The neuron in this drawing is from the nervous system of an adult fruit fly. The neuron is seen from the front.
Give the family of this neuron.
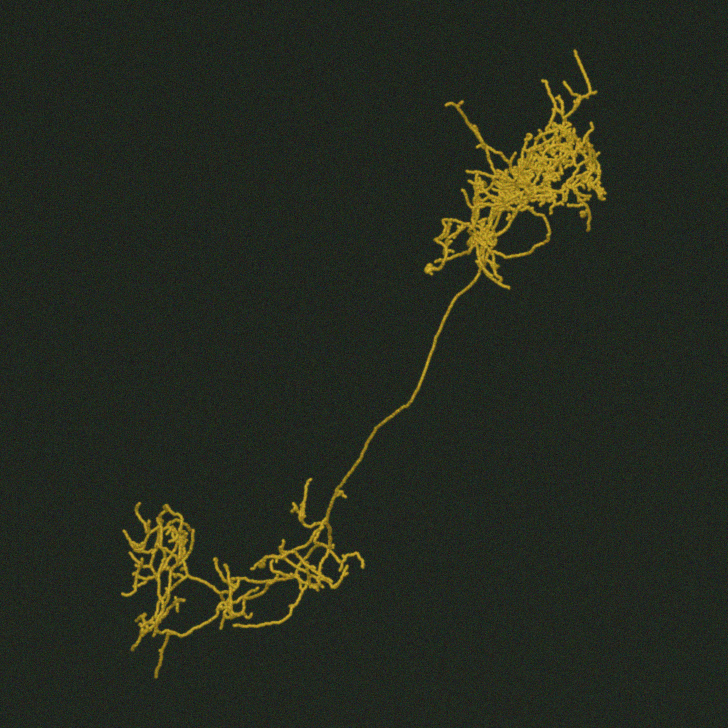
DNg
